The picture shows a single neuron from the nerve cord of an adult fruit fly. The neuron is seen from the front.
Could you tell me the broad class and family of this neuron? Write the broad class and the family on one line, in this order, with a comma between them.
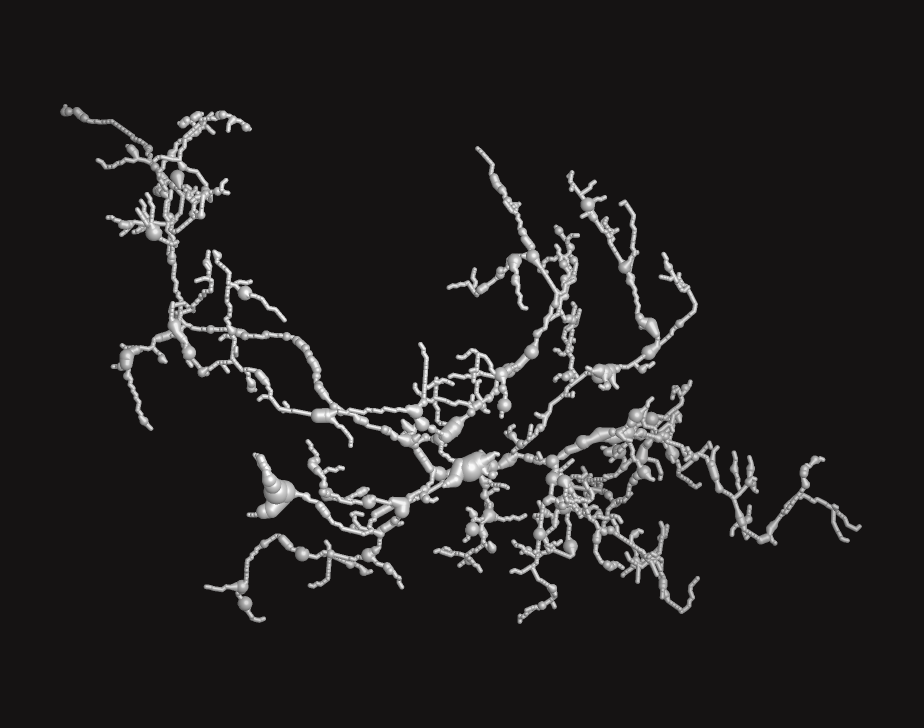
nerve-cord intrinsic neuron, hemilineage 13A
